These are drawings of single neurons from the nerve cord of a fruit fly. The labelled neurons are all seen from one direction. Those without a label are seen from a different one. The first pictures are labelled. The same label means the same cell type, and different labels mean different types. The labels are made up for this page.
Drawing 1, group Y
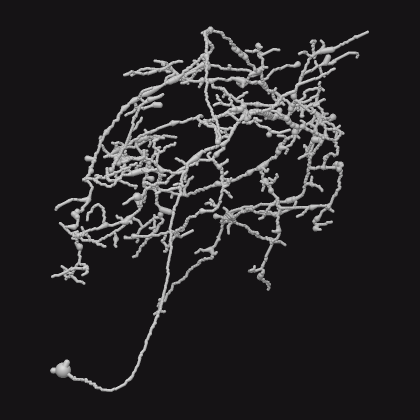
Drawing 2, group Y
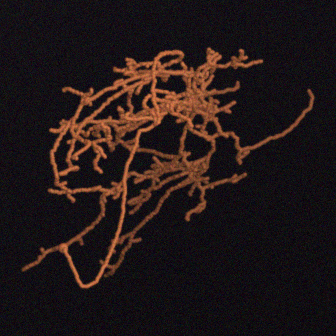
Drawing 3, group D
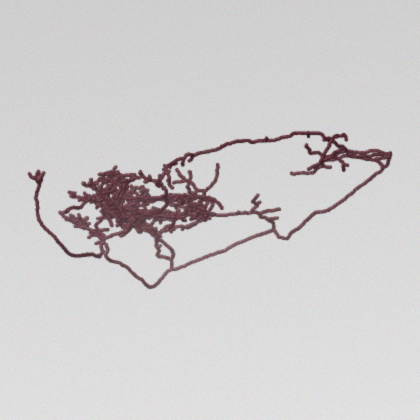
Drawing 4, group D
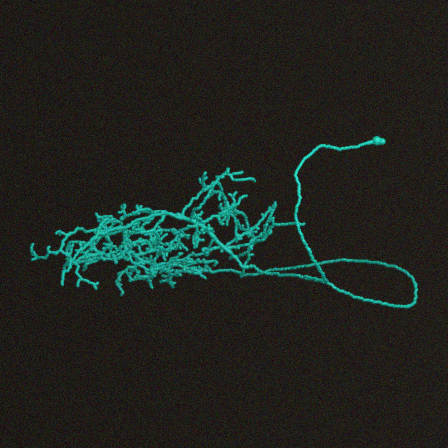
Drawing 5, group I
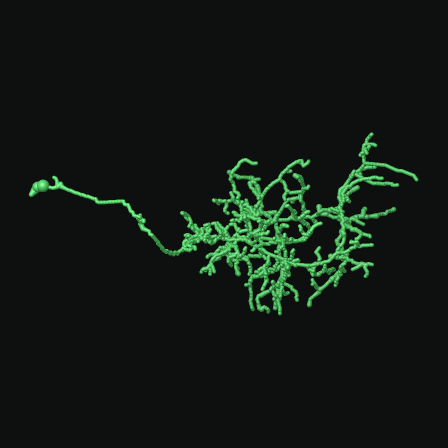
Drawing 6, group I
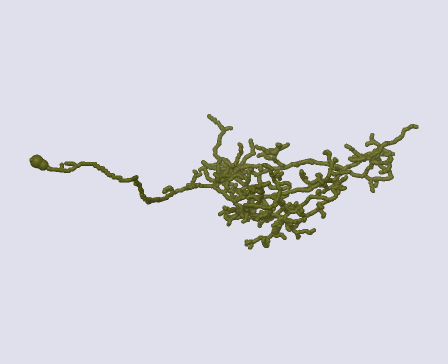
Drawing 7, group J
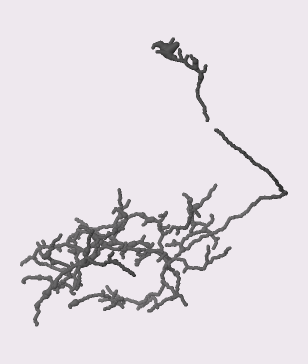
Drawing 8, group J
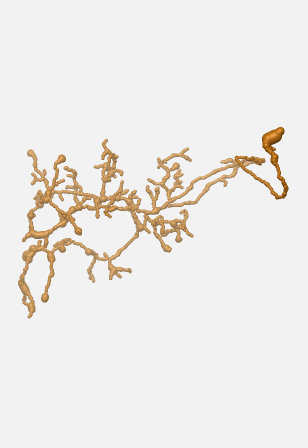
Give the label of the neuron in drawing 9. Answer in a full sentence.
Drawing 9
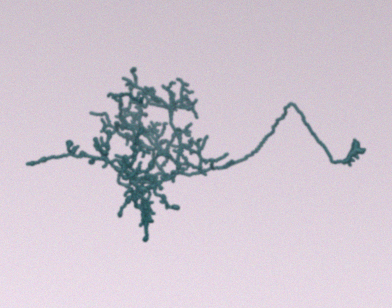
It belongs to group I.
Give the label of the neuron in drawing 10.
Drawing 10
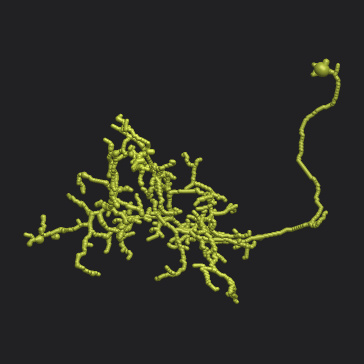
It belongs to group I.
